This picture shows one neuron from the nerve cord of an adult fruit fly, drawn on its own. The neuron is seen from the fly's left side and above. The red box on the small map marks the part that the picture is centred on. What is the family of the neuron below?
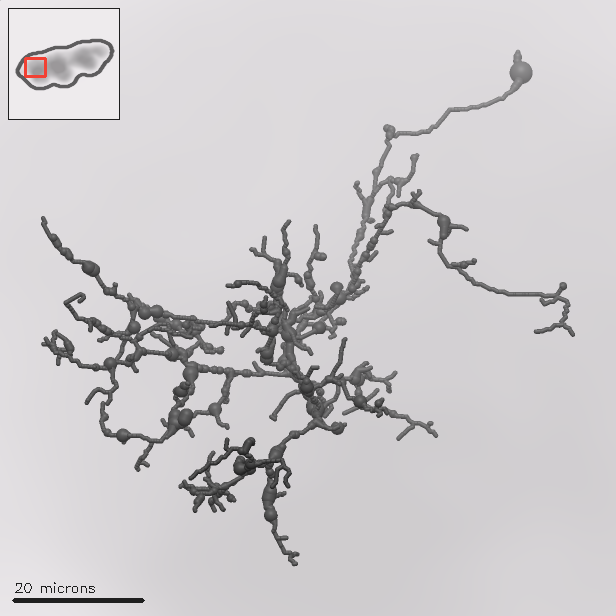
hemilineage 20A.22A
